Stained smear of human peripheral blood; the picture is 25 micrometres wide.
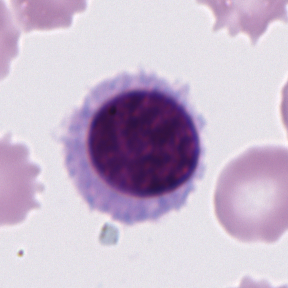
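Hairy cell in a stained smear of human peripheral blood, about 13 micrometres across. Its border is ragged, with many small fine projections all around. The pale blue cytoplasm forms a rim that is wider on the left side than on the right. The nucleus, round in outline, about 10 micrometres across and filling about 60% of the cell's area, sits off-centre toward the right.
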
